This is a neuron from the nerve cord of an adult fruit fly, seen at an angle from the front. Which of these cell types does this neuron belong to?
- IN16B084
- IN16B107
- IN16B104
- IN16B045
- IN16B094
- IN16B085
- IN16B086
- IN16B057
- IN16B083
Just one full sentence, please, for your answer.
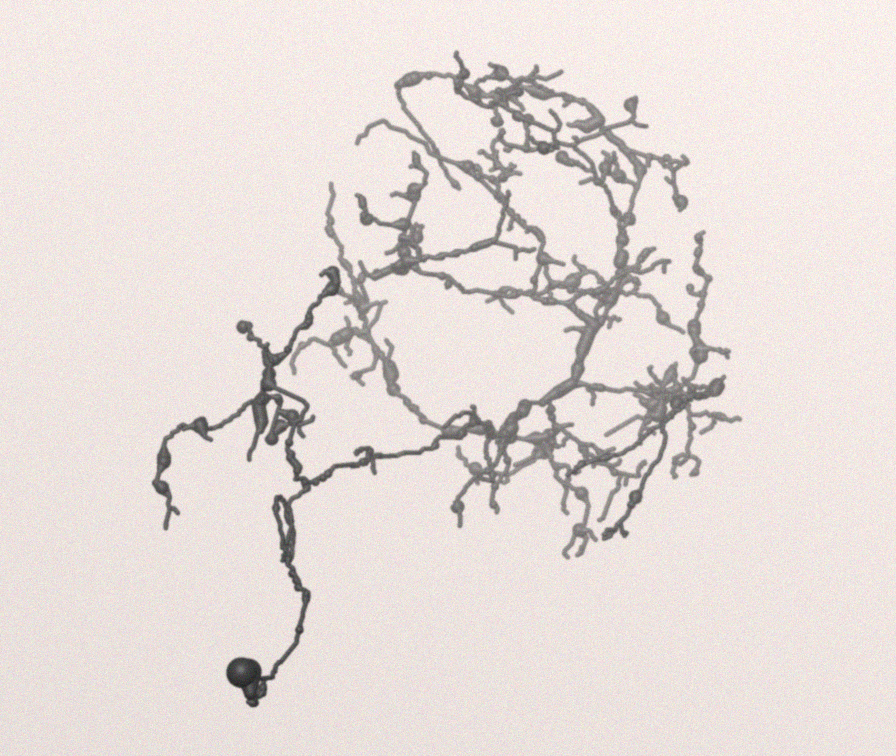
This neuron is given the cell type IN16B083.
